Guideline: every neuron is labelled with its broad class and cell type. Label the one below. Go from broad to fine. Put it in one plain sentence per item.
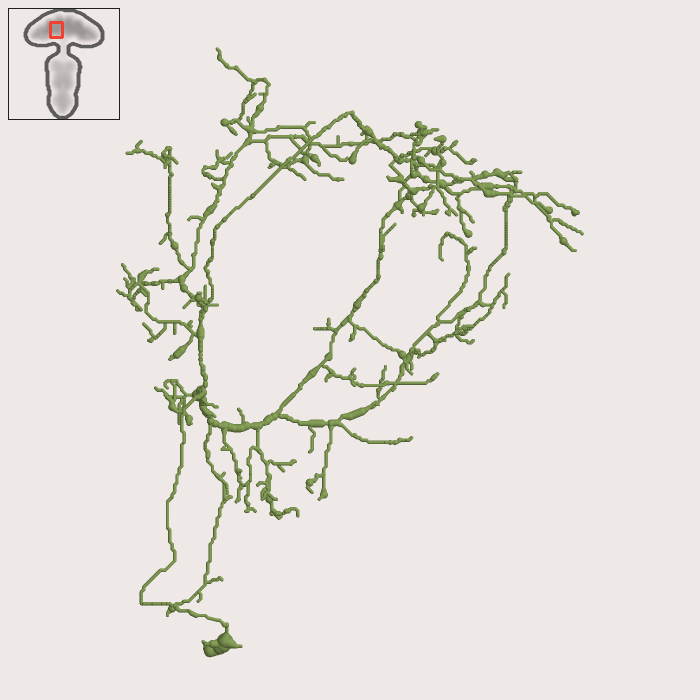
A central-brain intrinsic neuron, type PVLP209m.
